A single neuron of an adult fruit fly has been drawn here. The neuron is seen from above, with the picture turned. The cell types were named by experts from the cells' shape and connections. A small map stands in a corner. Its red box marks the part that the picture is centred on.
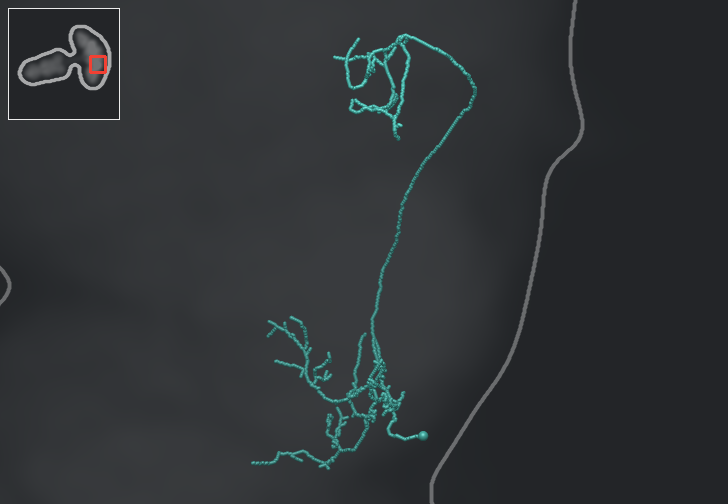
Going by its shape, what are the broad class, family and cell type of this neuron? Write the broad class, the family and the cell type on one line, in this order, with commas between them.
central-brain intrinsic neuron, hemilineage LHl2_dorsal, LHAD1d2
